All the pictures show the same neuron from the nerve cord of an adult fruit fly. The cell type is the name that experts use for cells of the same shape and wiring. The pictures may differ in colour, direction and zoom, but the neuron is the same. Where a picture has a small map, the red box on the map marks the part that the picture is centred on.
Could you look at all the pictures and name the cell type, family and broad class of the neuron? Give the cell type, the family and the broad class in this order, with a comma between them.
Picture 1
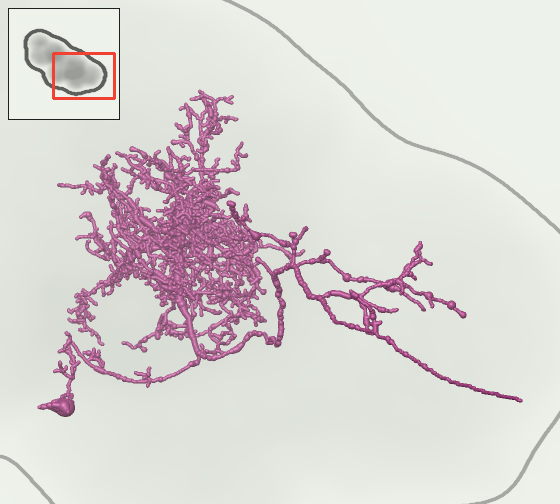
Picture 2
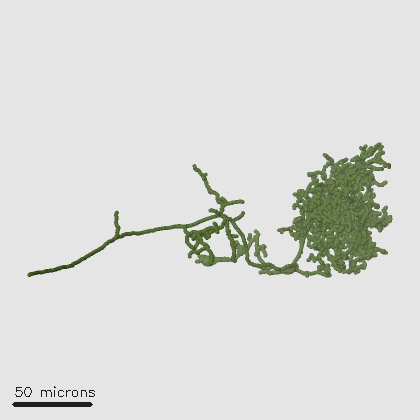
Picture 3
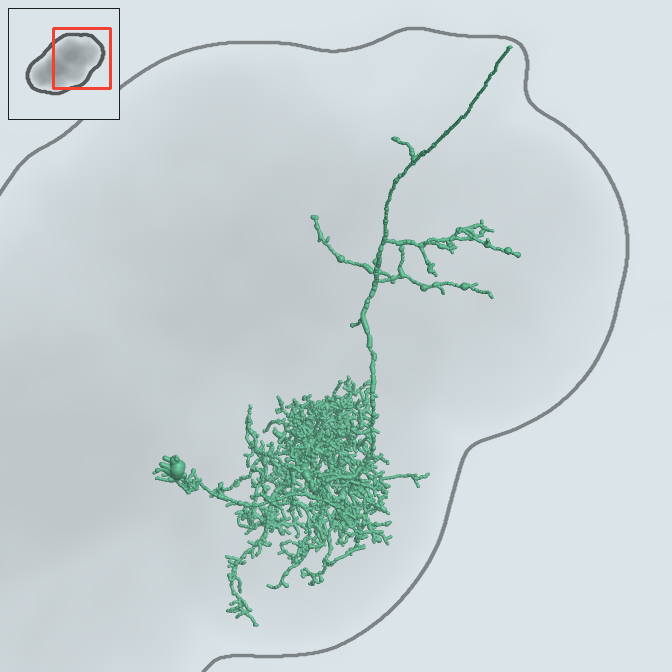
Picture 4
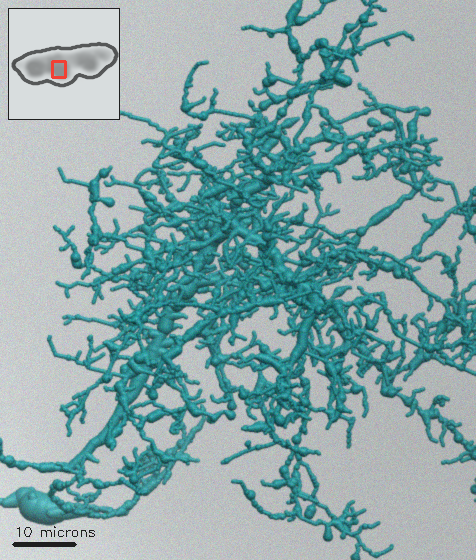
AN14A003, hemilineage 14A, ascending neuron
